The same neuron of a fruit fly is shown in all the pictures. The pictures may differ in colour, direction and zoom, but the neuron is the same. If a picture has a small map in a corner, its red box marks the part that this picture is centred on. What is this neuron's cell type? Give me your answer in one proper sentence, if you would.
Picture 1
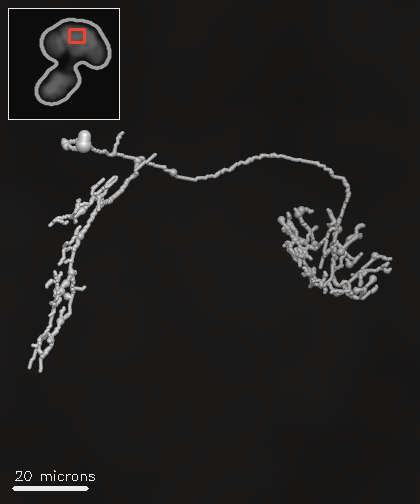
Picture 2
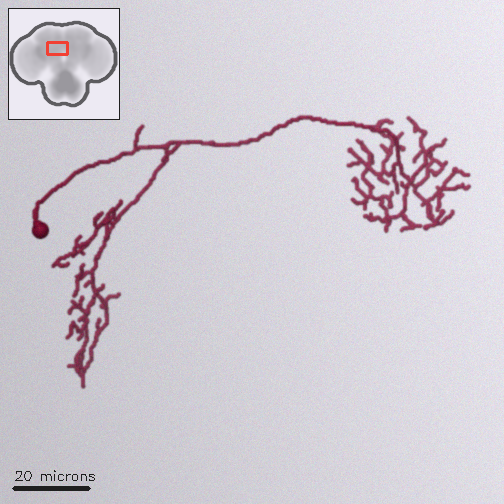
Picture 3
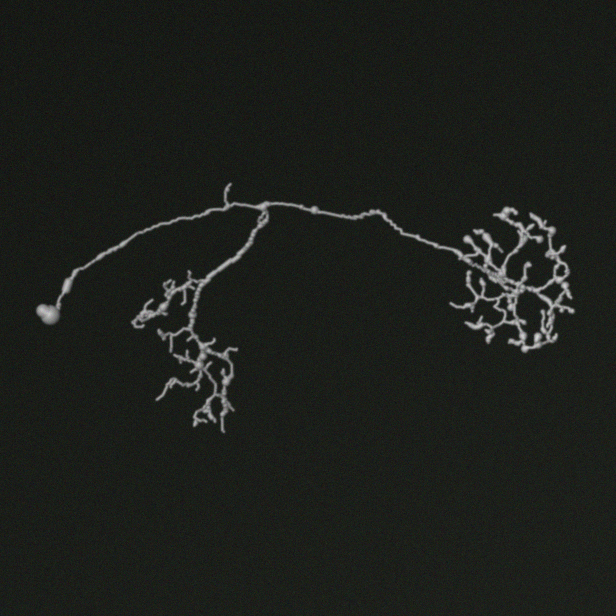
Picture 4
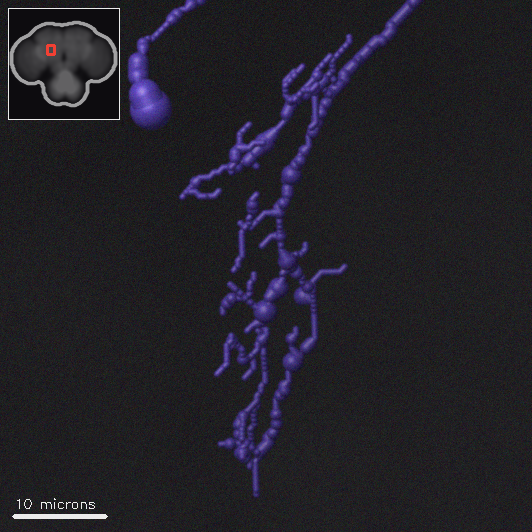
As its cell type, this neuron has ER1_b.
